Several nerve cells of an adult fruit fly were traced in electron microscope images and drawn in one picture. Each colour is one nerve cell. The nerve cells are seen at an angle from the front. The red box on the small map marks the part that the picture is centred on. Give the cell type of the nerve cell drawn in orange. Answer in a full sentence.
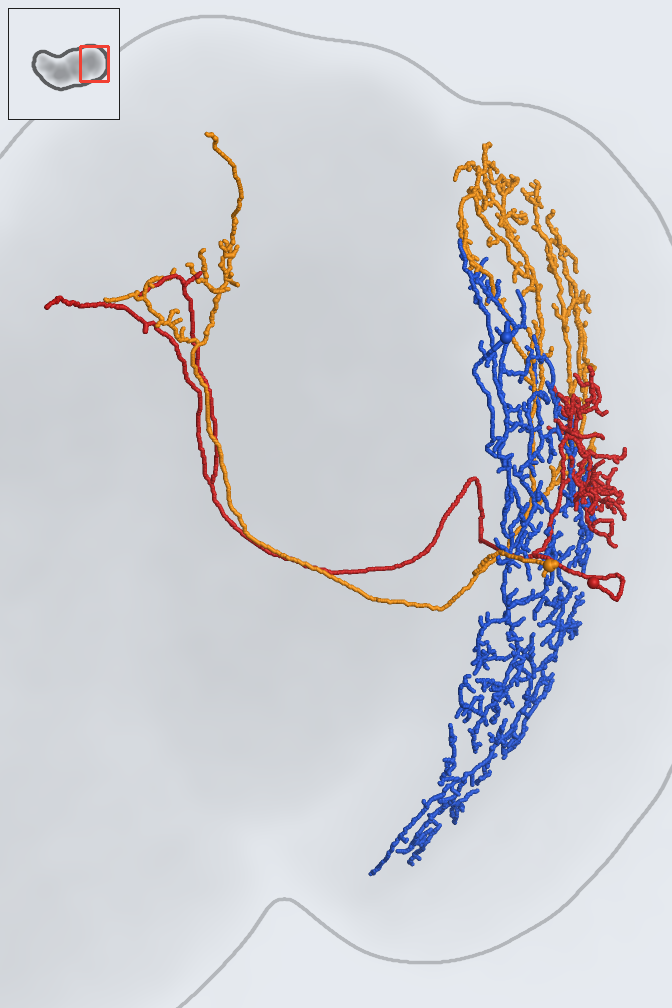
The cell type is MeVP31.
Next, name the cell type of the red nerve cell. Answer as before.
The cell type is MeVP12.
